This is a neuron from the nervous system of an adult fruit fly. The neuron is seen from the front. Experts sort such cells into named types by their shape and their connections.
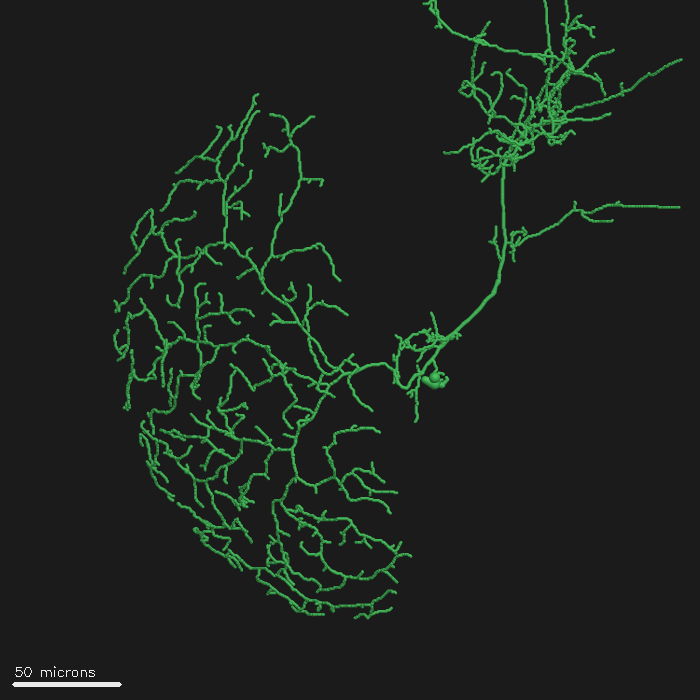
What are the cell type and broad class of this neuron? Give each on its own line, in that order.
aMe17b
visual centrifugal neuron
